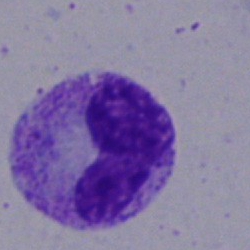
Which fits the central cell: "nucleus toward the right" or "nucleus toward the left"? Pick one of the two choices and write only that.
Nucleus toward the right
